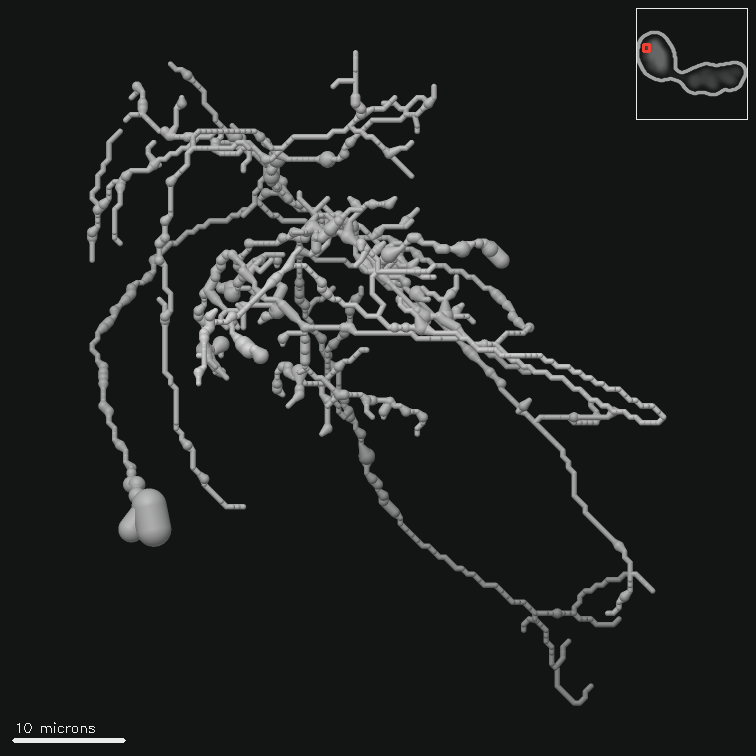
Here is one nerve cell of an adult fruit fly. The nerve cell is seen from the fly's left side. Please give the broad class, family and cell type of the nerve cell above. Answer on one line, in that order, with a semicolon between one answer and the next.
central-brain intrinsic neuron; class DAN; PAM07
